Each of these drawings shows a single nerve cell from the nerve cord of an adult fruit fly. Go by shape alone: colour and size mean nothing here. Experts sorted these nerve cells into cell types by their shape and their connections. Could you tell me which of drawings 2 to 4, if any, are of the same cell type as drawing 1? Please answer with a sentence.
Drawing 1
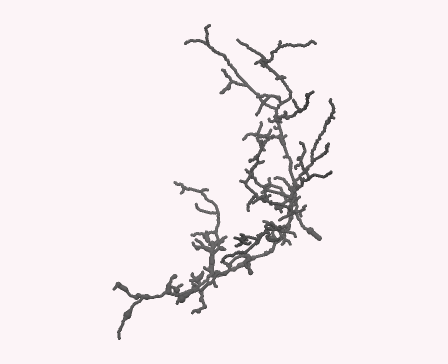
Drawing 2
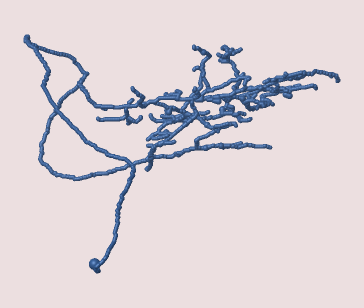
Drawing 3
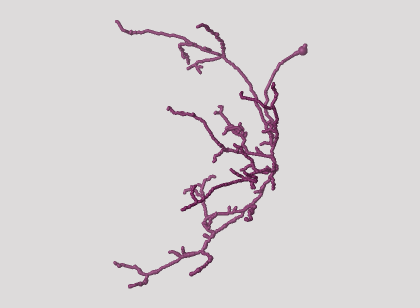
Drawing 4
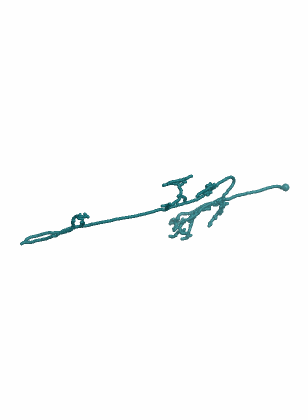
Drawing 3 is of the same cell type.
